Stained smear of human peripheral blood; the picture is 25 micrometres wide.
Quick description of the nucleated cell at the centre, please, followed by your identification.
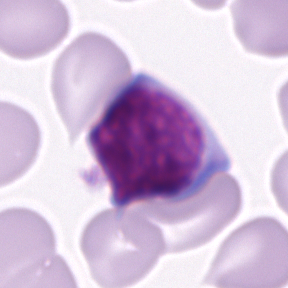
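Here the nucleus is a single unlobed mass filling most of the cell, and no granules are visible in the cytoplasm. Just outside the left edge of the cell lies a small lilac granular fragment. This is a typical lymphocyte.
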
